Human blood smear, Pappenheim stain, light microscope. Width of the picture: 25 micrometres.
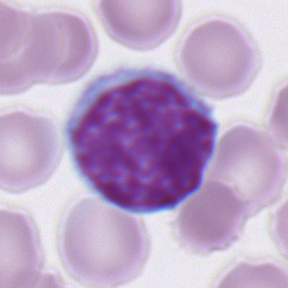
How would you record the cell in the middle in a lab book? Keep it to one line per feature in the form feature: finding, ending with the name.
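Cytoplasm: a thin rim only, widest along the upper edge
Chromatin: coarse, clumped dark purple masses with small paler gaps
Granules: none visible in the cytoplasm
Vacuoles: none in the cytoplasm
Name: typical lymphocyte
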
